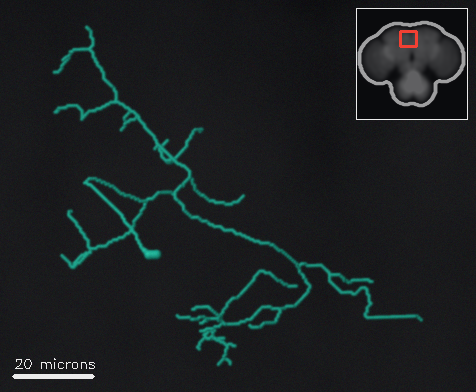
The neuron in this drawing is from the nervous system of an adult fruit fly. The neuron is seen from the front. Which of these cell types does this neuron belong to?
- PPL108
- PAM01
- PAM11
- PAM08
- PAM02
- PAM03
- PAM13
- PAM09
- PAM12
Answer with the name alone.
PAM03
